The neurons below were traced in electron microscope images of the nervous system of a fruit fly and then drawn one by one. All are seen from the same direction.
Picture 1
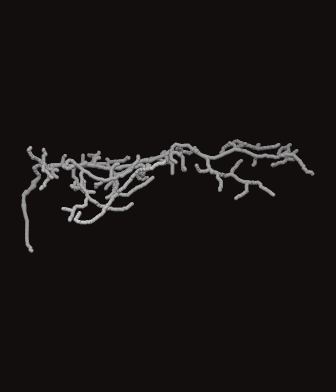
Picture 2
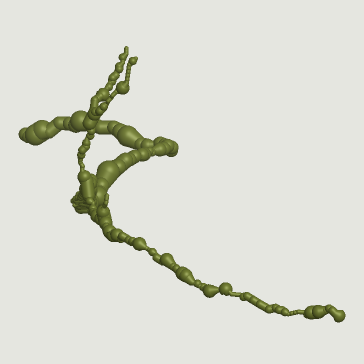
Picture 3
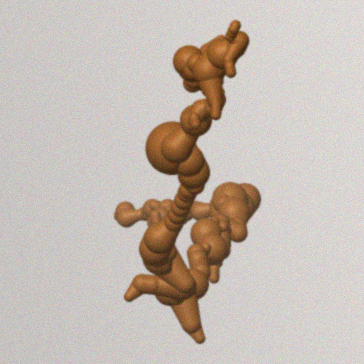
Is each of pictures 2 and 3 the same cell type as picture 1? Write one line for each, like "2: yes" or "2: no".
2: no
3: no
